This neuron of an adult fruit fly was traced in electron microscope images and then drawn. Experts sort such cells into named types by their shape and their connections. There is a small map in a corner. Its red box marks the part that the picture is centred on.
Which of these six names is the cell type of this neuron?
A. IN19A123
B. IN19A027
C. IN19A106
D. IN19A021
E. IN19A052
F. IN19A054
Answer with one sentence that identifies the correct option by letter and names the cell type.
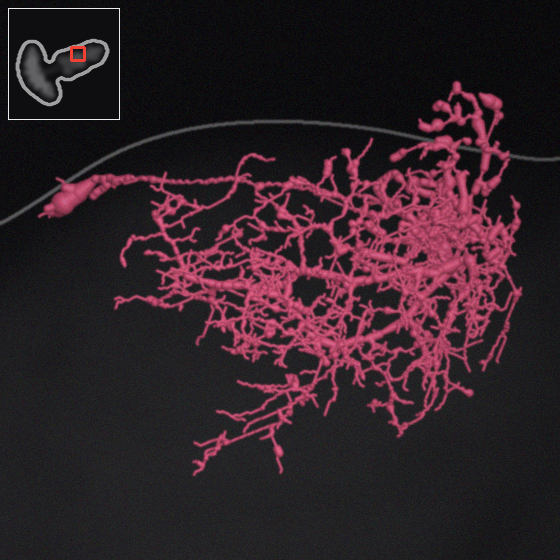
In cell type, the neuron corresponds to option D, IN19A021.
